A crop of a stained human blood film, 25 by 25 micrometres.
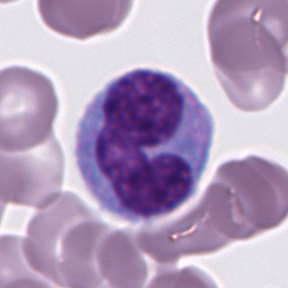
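Monocyte at the centre of this stained peripheral blood smear. First, its outline is round and smooth. Next, the nucleus curves like a letter C, open side facing right. Then, its chromatin is dark purple and coarsely clumped. Last, the cytoplasm is pale blue-grey.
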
